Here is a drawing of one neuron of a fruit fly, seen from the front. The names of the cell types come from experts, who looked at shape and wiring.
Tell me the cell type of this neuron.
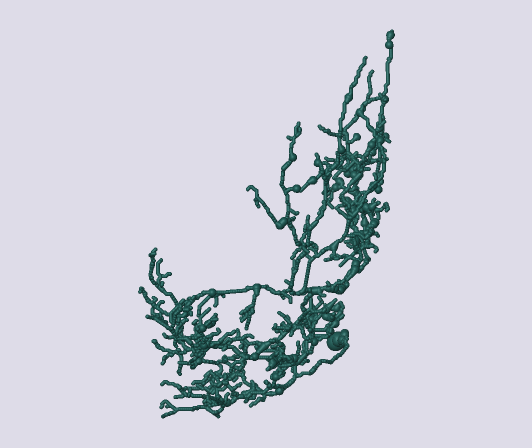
IN13A054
